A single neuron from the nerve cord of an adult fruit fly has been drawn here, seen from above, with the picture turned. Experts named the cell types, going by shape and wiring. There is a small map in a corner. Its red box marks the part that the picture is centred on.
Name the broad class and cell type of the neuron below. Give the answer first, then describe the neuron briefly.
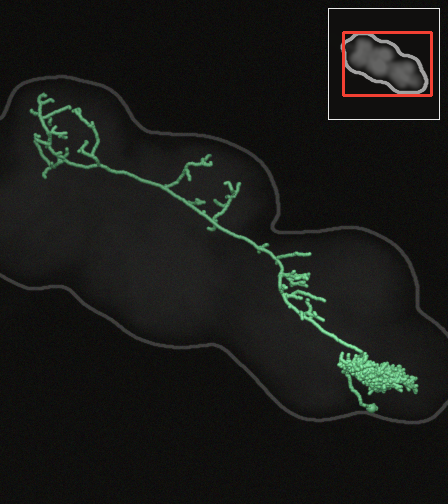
Its broad class is nerve-cord intrinsic neuron. The cell type is INXXX096. Dozens of branch ends can be seen. As drawn here it is about as wide as it is tall.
